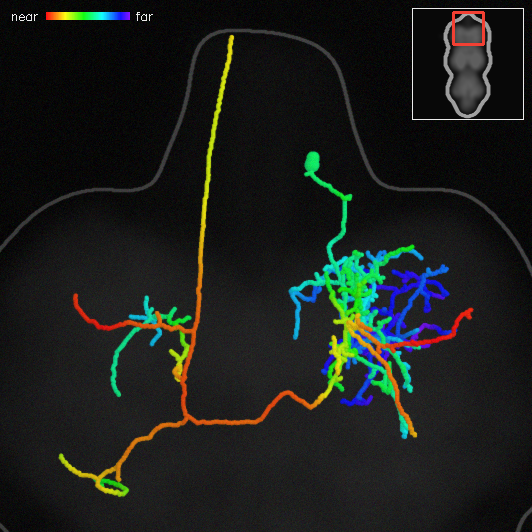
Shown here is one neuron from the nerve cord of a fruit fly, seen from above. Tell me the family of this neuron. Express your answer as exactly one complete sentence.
This neuron belongs to the family hemilineage 07B.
